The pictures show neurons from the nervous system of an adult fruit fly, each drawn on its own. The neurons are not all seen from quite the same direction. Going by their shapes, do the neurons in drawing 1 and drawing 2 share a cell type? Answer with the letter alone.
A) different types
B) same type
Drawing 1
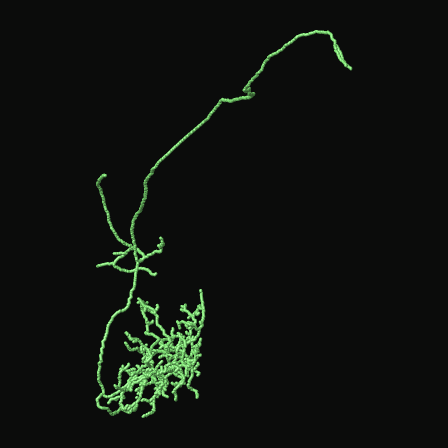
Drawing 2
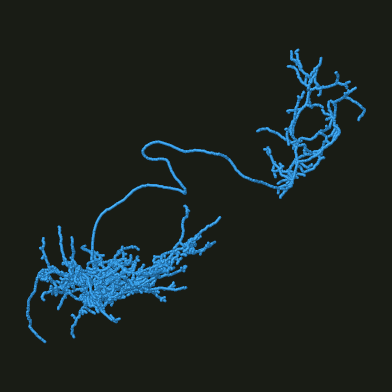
A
